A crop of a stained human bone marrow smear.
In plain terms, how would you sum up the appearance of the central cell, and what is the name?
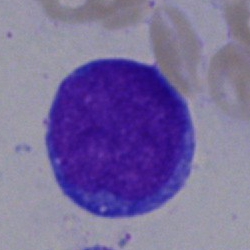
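Roughly round and smooth, the cell outline encloses a nucleus whose chromatin is fine and evenly spread. The cytoplasm forms only a scant rim, widest at the bottom of the cell. This rim stains deep blue. The cell is a blast.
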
